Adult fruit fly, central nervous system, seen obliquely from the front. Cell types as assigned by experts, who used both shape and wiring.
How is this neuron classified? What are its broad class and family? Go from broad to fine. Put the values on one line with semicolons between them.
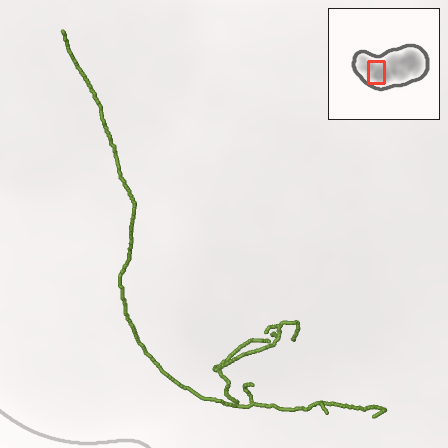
sensory neuron entering the nerve cord; class mechanosensory tactile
